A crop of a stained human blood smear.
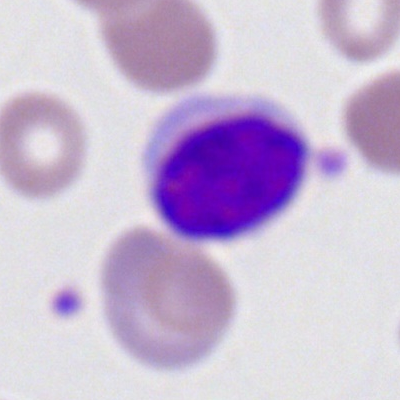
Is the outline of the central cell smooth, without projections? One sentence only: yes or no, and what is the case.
Yes, the edge of this cell is smooth and even.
